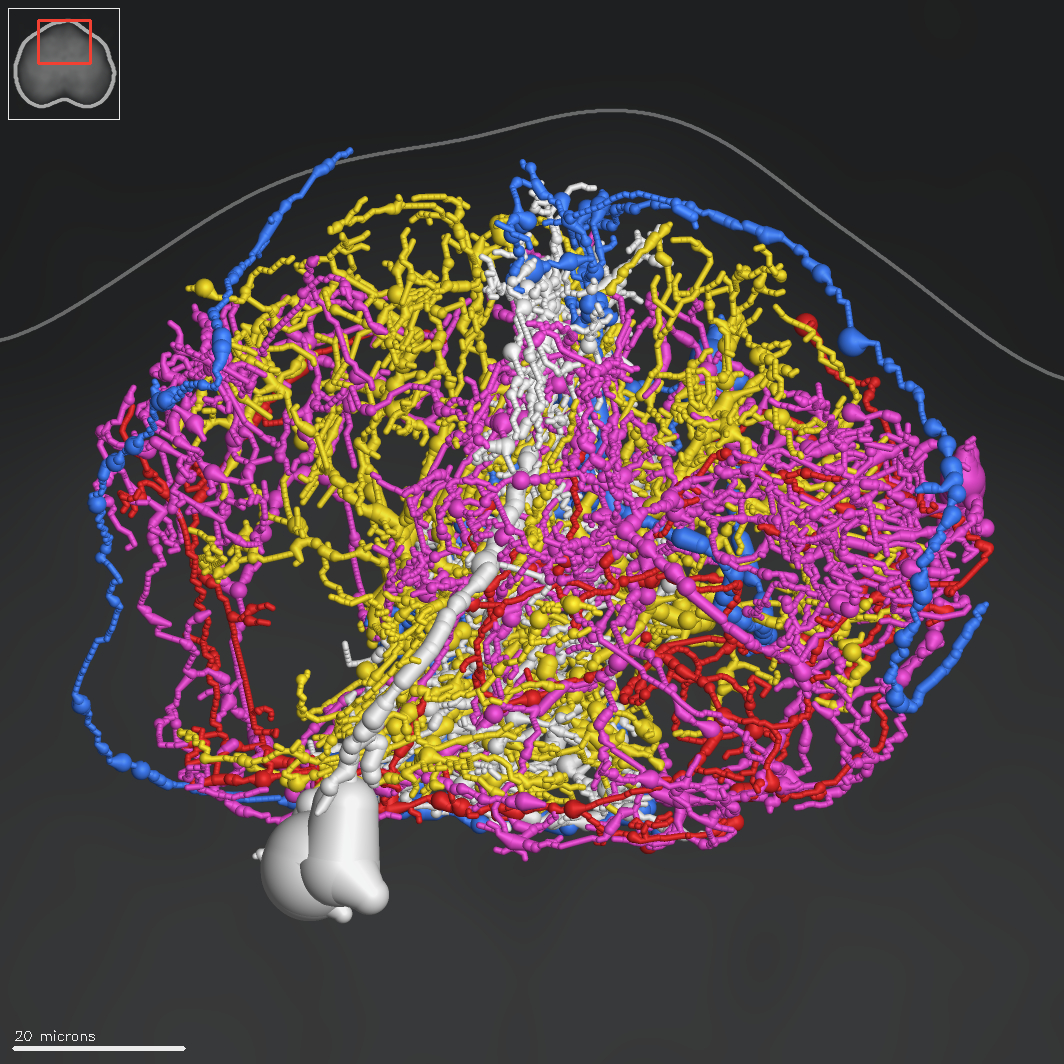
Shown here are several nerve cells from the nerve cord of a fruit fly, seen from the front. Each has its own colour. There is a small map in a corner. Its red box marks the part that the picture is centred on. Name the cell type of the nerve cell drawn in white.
MNad22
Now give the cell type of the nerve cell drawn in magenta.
INXXX293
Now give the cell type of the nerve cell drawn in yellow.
EN00B004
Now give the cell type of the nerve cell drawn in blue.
MNad03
